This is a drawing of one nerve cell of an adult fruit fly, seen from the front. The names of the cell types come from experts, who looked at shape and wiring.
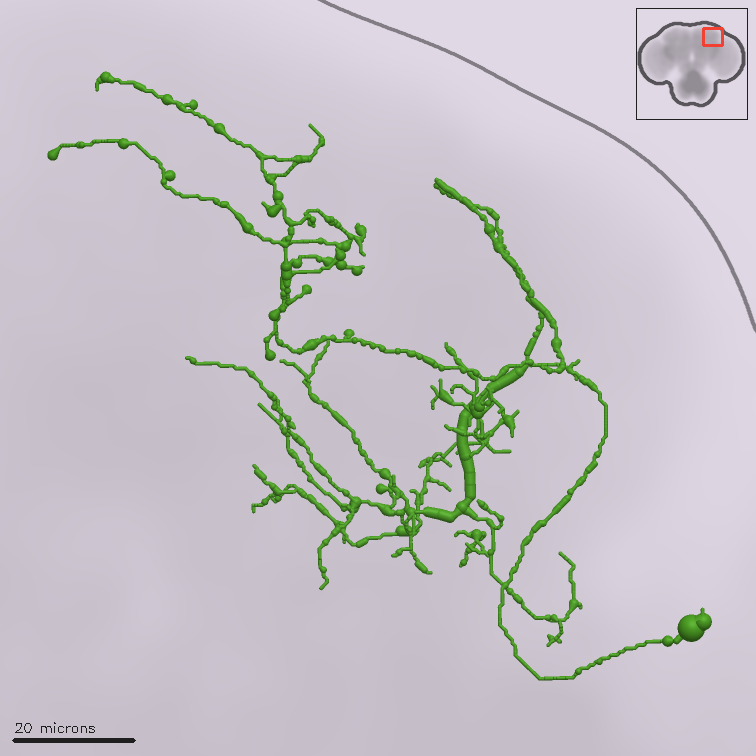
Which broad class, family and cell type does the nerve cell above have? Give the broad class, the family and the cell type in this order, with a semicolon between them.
central-brain intrinsic neuron; hemilineage VPNl&d1_dorsal; CB2051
